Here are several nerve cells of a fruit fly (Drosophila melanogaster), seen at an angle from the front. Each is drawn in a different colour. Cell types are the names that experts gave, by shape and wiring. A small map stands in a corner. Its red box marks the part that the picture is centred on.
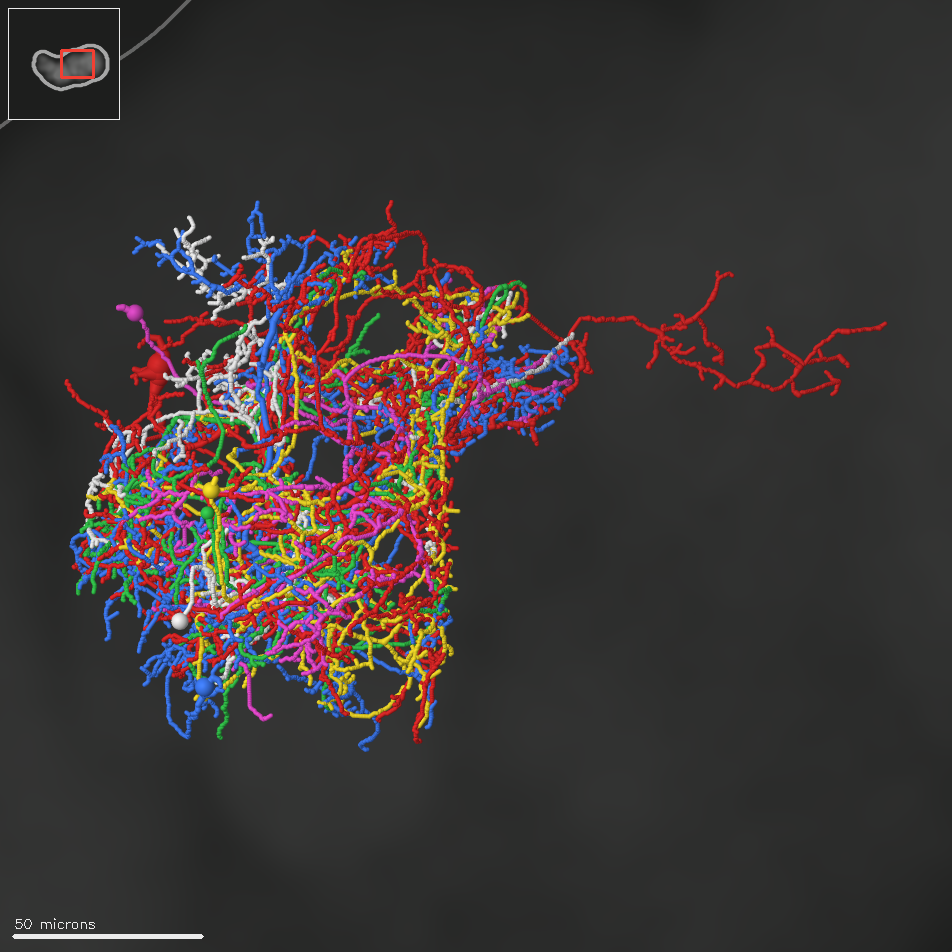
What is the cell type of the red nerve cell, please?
AVLP498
